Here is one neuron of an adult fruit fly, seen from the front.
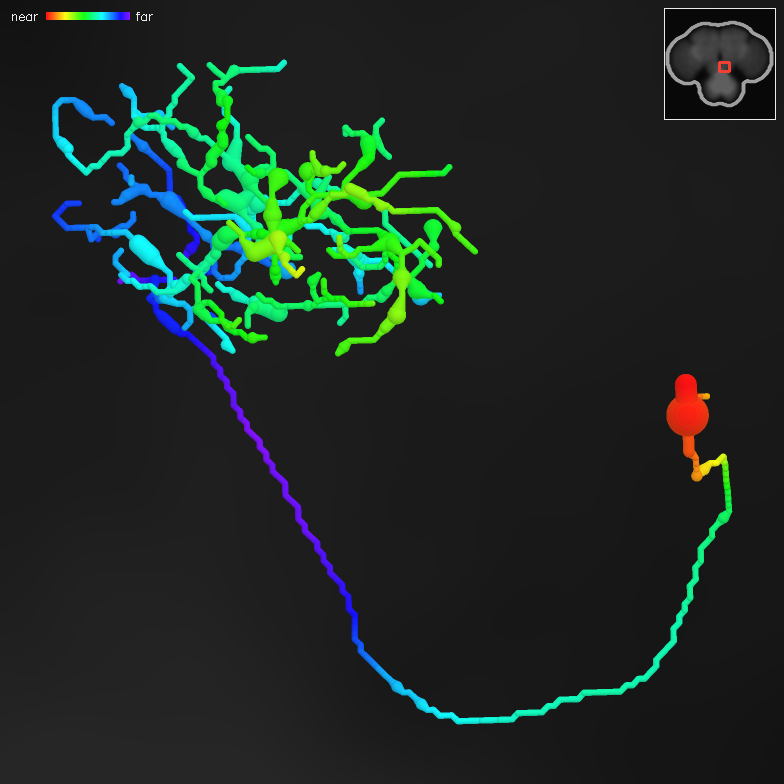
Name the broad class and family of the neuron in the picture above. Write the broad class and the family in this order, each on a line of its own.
central-brain intrinsic neuron
hemilineage TRdm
